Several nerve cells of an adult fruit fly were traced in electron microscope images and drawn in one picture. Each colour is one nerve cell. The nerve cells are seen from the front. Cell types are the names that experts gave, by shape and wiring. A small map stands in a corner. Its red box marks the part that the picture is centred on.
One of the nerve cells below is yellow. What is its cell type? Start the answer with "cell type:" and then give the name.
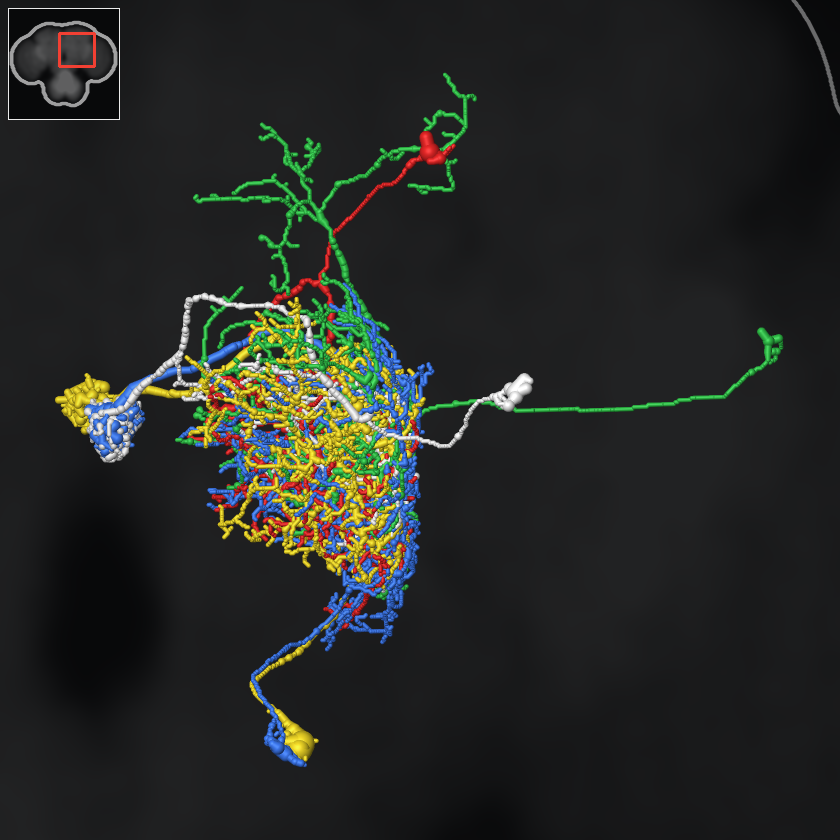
cell type: LCNOpm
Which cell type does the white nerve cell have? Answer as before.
cell type: LNO1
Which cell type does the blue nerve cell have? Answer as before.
cell type: LNO2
